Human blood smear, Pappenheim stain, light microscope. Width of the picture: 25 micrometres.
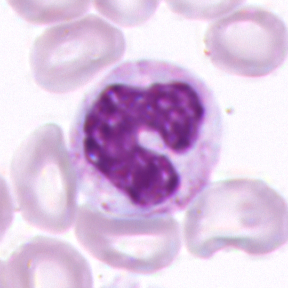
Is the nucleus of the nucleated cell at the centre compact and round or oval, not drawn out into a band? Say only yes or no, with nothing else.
No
